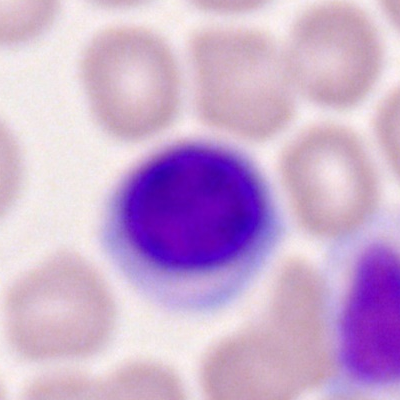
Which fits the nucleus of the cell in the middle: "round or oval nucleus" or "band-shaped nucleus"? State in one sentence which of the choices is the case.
It is a compact round or oval mass that the nucleus of the cell forms.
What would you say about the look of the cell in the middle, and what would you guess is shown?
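Notice first how much of the cell the nucleus takes up; only a narrow rim of cytoplasm is left. Look at the chromatin: it is dense and stains dark purple. Now follow the cytoplasm around, and you'll see it is pale blue and widest along the bottom of the cell. What you're looking at is a lymphocyte.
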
